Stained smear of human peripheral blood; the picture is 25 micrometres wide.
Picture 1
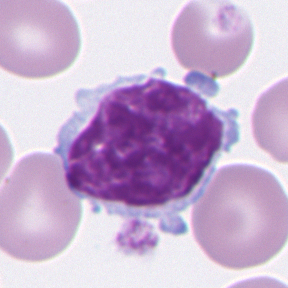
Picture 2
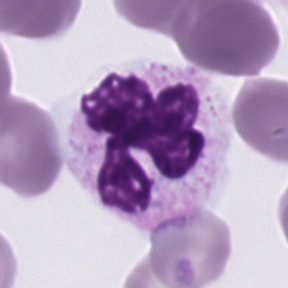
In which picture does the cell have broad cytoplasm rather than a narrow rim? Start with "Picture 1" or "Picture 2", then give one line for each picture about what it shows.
Picture 2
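Picture 1: The nucleus fills most of the cell, leaving a narrow rim of cytoplasm around it.
Picture 2: The cytoplasm is plentiful and pale pink.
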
